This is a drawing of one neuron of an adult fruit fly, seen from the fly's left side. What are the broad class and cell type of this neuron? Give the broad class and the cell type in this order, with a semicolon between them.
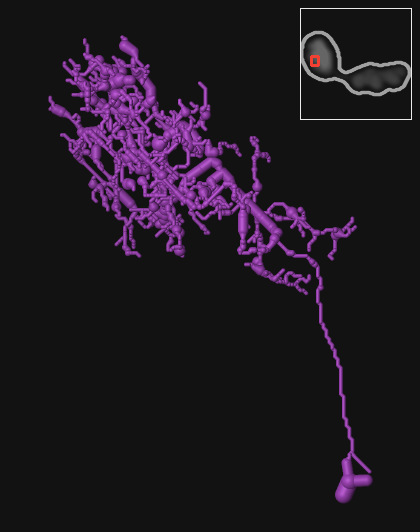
central-brain intrinsic neuron; CB1205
